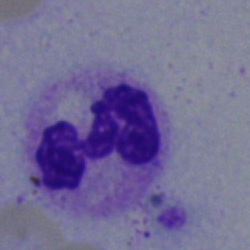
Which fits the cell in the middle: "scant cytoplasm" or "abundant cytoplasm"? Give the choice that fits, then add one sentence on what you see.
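Abundant cytoplasm. The cytoplasm is plentiful and pale pinkish-lilac.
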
